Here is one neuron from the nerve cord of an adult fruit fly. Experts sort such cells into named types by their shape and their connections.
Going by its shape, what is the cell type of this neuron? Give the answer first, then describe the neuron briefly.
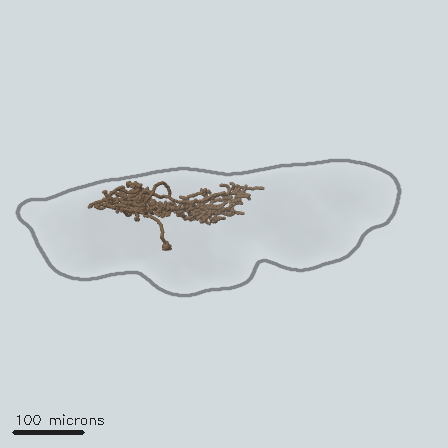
Its cell type is IN12A008. This is a nerve-cord intrinsic neuron. By the scale bar it is about 250 microns wide in this view. As drawn here it is more than twice as wide as it is tall.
